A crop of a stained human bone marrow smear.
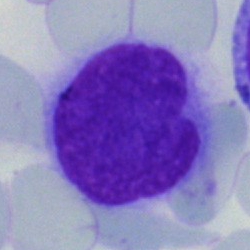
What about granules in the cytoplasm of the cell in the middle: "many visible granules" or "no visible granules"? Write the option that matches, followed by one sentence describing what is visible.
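No visible granules. The cytoplasm shows no distinct granules.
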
